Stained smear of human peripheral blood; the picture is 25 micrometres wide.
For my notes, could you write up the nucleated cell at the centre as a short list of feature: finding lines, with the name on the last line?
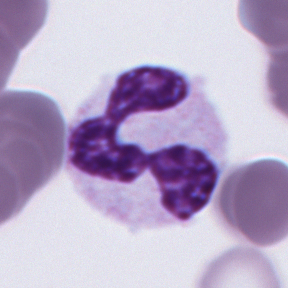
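Nucleus: look, three lobes
Lobe links: narrowed bridges of nuclear material
Chromatin: dark purple, coarsely clumped
Cytoplasm: fine faint pinkish granules spread through it
Size: about 14 micrometres across
Nuclear share: about 50% of the cell's area
Name: segmented neutrophil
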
